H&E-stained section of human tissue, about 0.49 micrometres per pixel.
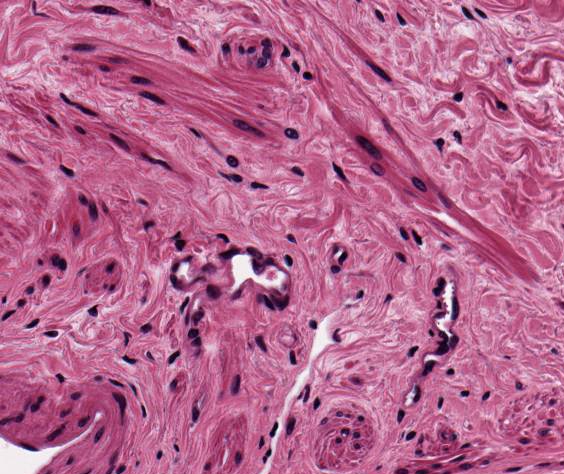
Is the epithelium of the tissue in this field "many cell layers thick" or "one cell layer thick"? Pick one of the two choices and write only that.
One cell layer thick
